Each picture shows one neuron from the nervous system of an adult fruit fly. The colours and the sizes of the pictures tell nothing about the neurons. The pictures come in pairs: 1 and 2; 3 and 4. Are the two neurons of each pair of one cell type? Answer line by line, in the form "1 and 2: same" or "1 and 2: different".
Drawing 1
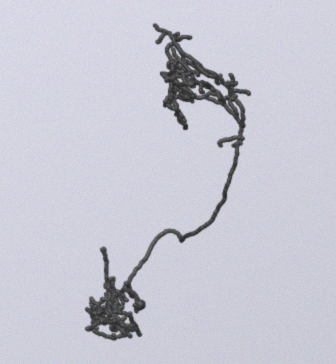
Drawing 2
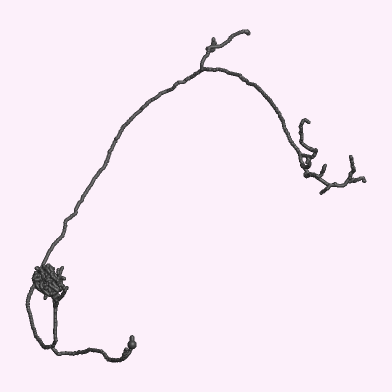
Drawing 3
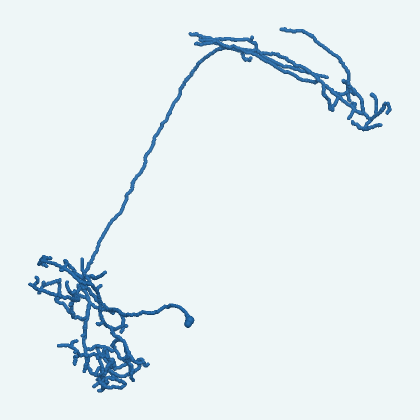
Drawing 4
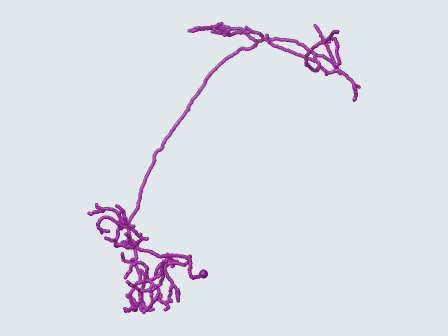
1 and 2: different
3 and 4: same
